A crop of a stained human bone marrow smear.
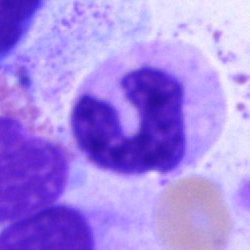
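Band neutrophil in the middle of the smear, with a round, smooth outline. Its nucleus is bent into a horseshoe whose deep notch opens toward the top of the picture. The chromatin is dark purple and coarsely clumped, and no nucleoli can be seen.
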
